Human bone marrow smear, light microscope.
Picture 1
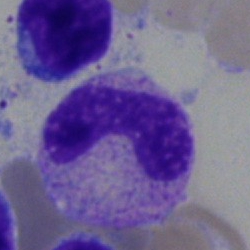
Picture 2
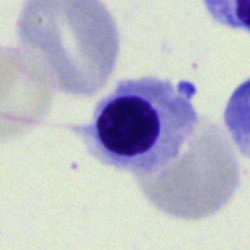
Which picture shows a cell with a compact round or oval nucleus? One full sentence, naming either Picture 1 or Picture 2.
Picture 2 shows a cell whose nucleus forms a single compact round or oval shape.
